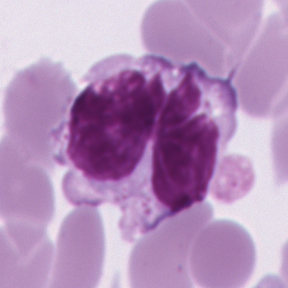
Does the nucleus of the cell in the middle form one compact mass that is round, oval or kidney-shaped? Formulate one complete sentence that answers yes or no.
No, the nucleus is not a single compact piece but two or more distinct lobes.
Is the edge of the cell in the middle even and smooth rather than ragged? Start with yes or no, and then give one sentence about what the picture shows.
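No. A thin pointed projection extends from the upper right edge of the cell.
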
